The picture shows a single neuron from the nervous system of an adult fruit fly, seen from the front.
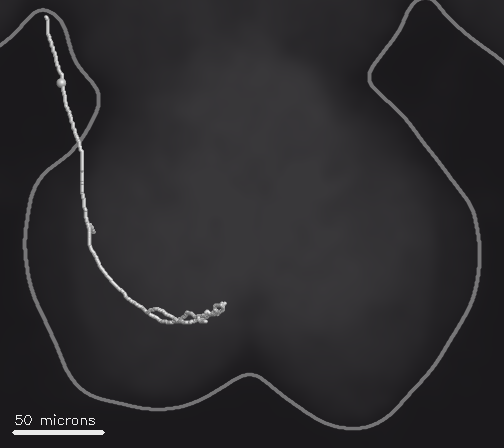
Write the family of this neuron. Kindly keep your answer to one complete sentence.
In terms of family, the neuron is class mechanosensory tactile.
